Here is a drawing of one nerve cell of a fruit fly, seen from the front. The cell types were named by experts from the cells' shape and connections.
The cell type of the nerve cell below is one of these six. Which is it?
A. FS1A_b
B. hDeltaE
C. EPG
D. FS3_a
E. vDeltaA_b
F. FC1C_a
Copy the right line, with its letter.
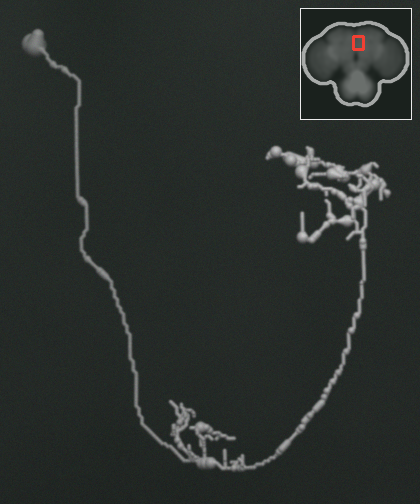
E. vDeltaA_b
